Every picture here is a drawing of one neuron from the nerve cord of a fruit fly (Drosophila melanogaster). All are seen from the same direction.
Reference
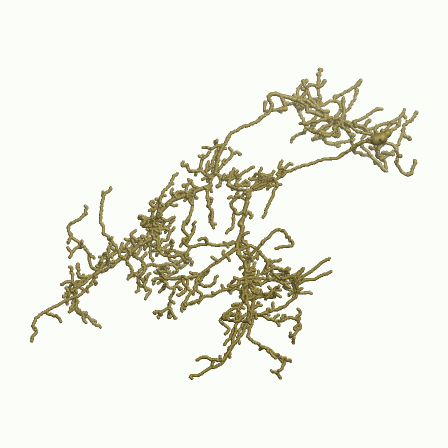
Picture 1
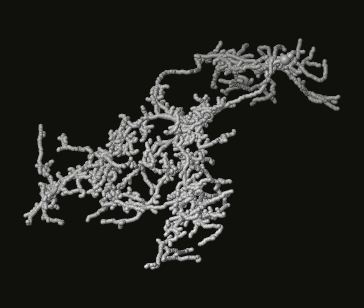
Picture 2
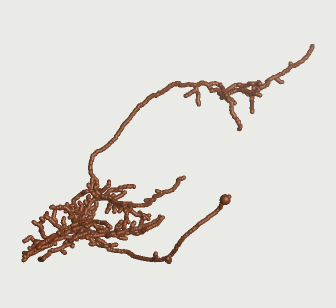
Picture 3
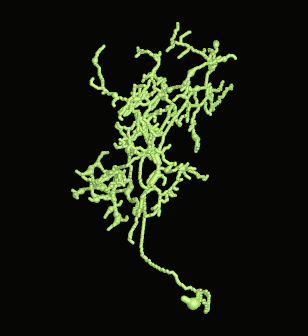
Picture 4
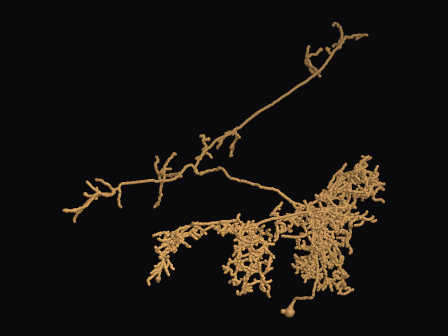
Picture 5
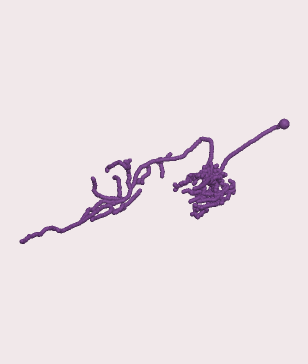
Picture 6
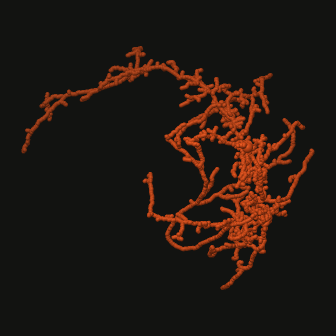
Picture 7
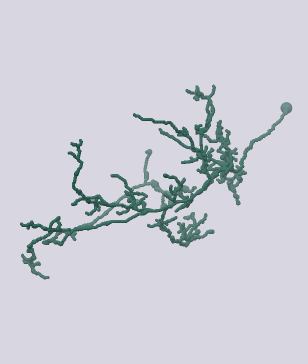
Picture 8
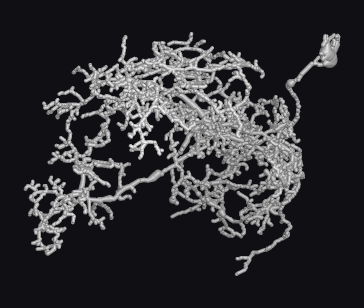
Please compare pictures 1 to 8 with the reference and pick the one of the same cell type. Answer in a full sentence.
Picture 1 shows a neuron of the same cell type.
